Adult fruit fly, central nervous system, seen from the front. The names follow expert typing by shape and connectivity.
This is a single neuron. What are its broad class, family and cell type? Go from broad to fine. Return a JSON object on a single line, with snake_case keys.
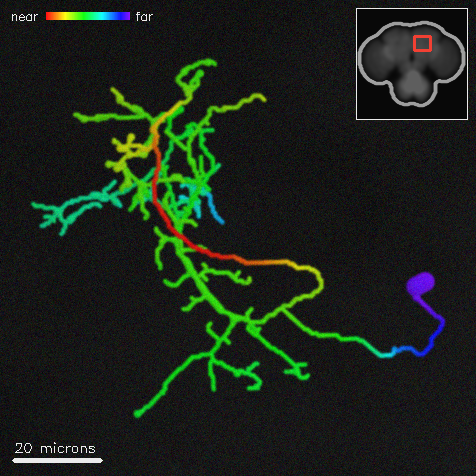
{"broad_class": "central-brain intrinsic neuron", "family": "hemilineage DL1_ventral", "cell_type": "CL273"}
